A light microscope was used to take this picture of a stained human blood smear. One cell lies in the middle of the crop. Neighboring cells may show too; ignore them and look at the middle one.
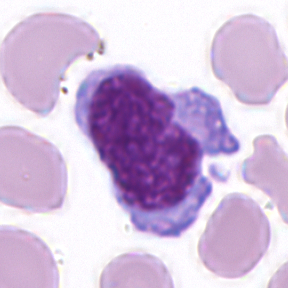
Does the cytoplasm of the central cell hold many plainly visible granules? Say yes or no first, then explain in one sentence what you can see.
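No. No distinct granules are seen in the cytoplasm.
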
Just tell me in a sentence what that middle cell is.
The center cell of this crop is a plasma cell.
